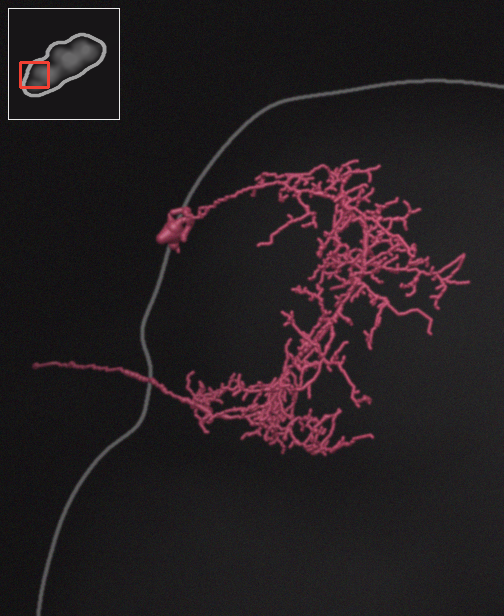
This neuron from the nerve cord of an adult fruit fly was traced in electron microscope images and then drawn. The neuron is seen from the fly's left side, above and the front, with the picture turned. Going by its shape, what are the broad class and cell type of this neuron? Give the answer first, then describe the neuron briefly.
It is a motor neuron of the nerve cord. Its cell type is Acc. tr flexor MN. In this view it is wider than it is tall.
